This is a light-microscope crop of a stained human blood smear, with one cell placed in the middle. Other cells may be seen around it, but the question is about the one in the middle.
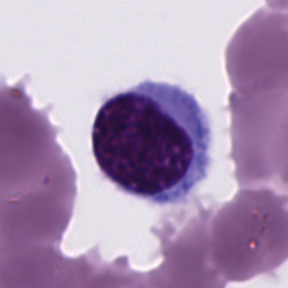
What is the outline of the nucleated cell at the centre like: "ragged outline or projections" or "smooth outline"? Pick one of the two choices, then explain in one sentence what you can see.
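Ragged outline or projections. The cell outline is roughly round with a slightly frayed edge.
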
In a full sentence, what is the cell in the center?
Seen at the centre of the crop is a hairy cell.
